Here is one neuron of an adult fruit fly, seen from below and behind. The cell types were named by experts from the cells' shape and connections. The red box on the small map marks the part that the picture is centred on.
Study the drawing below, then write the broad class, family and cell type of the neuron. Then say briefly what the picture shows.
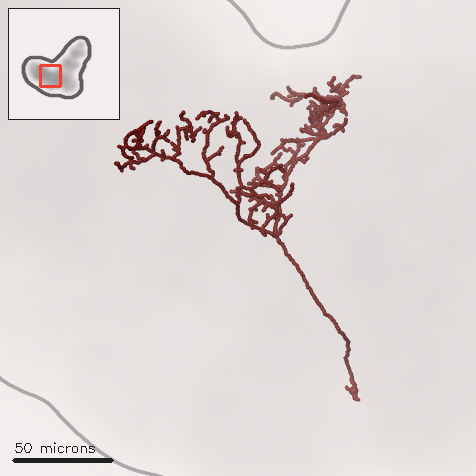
Its broad class is central-brain intrinsic neuron. Its family is hemilineage AOTUv4_ventral. It is of cell type FB7E. Its cell body lies at the lower right of the picture. By the scale bar it is about 170 microns tall in this view. Dozens of branch ends can be seen.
